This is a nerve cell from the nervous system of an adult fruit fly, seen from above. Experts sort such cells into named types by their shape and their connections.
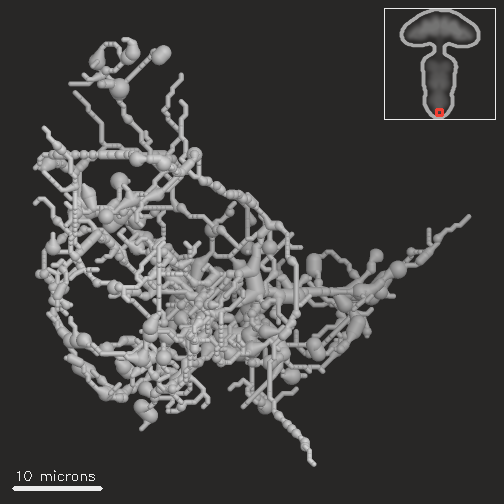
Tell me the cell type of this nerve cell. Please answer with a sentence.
The cell type is INXXX336.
